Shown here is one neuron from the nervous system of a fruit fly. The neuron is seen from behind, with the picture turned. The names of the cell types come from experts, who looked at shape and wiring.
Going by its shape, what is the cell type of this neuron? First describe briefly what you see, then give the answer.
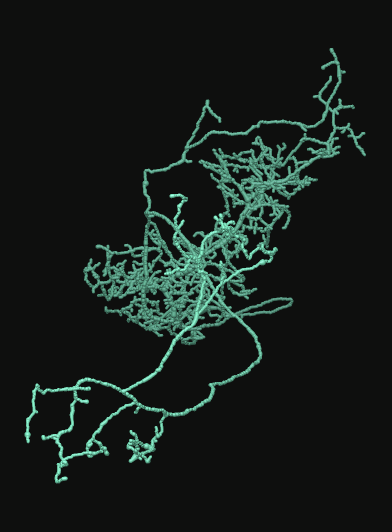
In this view it is taller than it is wide. This is a descending neuron. It is of cell type DNg78.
